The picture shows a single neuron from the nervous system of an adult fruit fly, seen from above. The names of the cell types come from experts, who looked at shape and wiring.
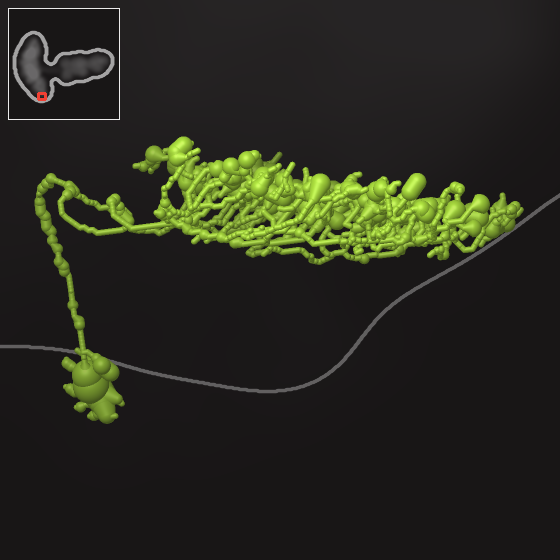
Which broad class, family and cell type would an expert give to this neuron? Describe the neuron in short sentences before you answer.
It is in the brain and does not reach the nerve cord. Dozens of branch ends can be seen. It is an optic-lobe intrinsic neuron. The family is Dm. The cell type is Dm1.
